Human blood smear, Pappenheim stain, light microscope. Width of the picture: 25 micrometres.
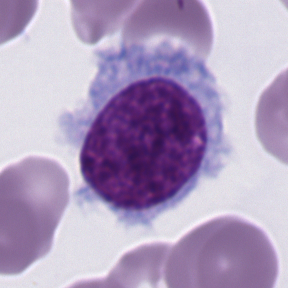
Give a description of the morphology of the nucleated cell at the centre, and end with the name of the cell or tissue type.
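An oval nucleus with a smooth, unindented outline lies within pale grey-blue cytoplasm. No distinct granules are present in that cytoplasm. All around, the cell margin is ragged, bearing many fine hair-like projections. This is a hairy cell.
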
